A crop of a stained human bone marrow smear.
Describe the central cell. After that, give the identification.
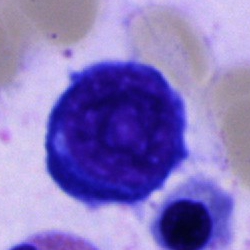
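Roughly round cell, edge slightly uneven and knobbly. Cytoplasm deep, dark blue, without distinct coloured granules. Small pale spot in the left part of the cell, near the edge. Erythroblast.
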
